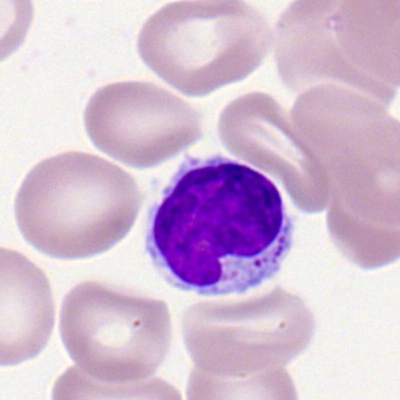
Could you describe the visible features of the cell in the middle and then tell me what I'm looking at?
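The nucleus fills most of the cell, and its chromatin is dense, dark purple and coarsely mottled. A pale blue-grey rim of cytoplasm, widest at the lower right, holds a few small reddish-purple granules on that side. This is a lymphocyte.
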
